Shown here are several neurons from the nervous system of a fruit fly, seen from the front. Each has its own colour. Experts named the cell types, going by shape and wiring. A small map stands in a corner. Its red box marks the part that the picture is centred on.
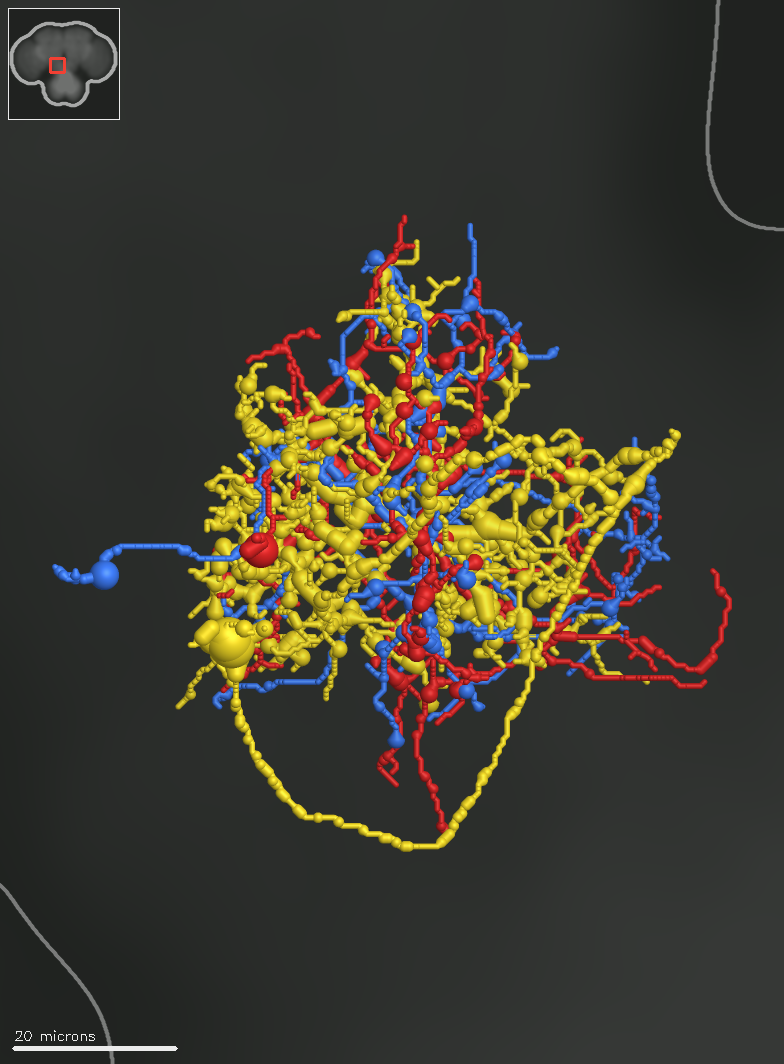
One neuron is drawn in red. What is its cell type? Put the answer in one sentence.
The cell type is GNG279_a.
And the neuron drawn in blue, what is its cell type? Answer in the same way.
The cell type is GNG279_b.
